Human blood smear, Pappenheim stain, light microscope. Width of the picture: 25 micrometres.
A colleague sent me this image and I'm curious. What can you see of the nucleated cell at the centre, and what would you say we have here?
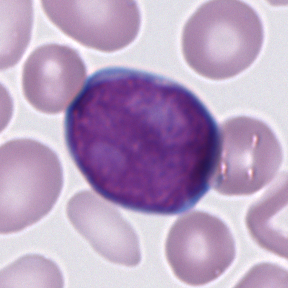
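An oval outline runs around this cell, broken by a few slightly flattened, angular stretches along its edge. The nucleus is likewise oval, without any indentation or lobes. In its lower left part sits a paler rounded area. No vacuoles appear in the cytoplasm. The cell is a myeloblast.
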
